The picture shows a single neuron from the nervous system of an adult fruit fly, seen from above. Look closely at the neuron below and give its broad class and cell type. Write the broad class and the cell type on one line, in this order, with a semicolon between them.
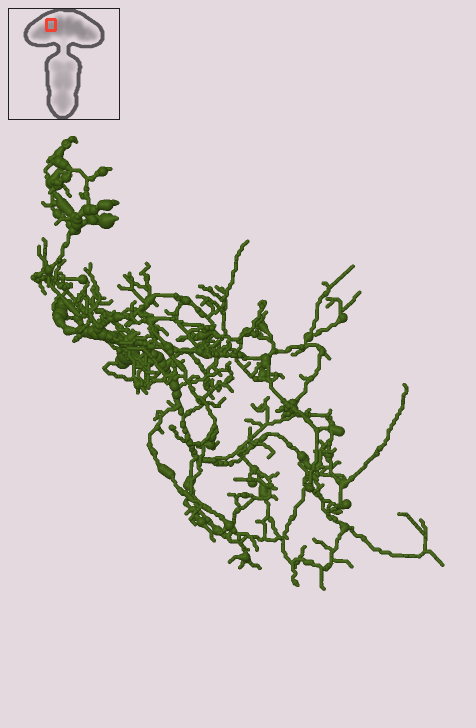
central-brain intrinsic neuron; AVLP349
